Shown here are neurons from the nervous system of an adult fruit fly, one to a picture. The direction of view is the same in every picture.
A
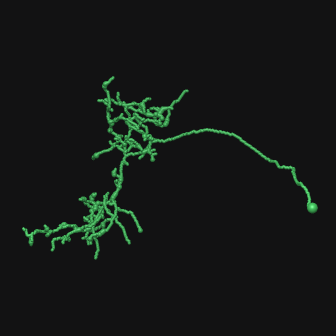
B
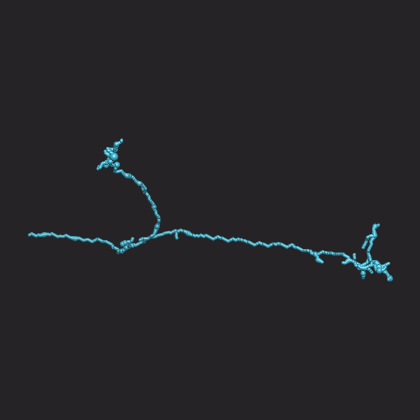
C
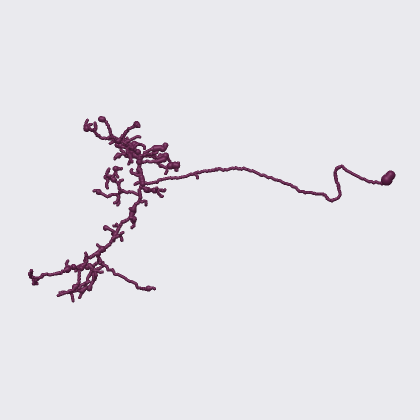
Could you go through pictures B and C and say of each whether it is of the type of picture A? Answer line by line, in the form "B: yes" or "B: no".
B: no
C: yes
